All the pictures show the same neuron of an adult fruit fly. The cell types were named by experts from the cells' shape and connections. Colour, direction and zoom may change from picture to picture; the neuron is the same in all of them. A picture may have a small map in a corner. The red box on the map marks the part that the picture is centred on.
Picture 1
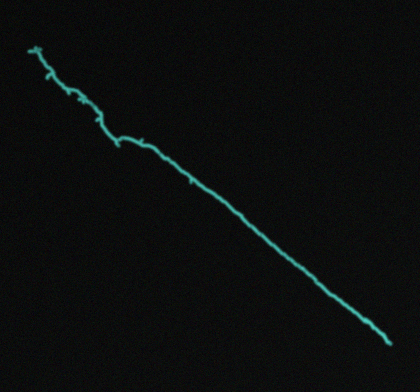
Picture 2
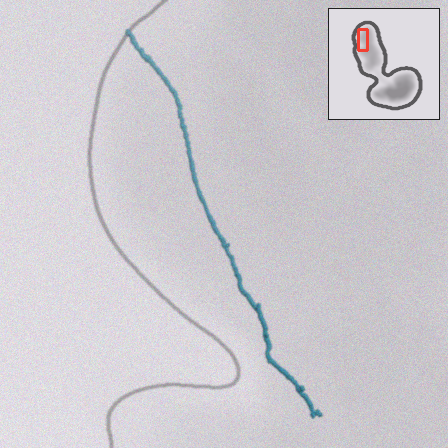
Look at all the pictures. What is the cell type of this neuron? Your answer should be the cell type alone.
SNpp60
